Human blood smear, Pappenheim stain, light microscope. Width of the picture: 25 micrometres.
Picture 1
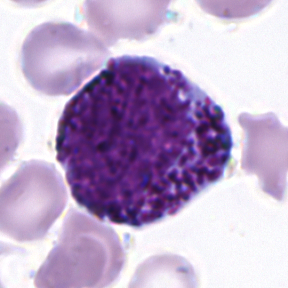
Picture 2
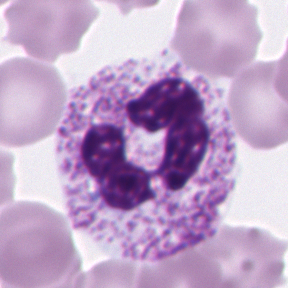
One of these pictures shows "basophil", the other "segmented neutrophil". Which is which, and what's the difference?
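Picture 1: basophil. Picture 2: segmented neutrophil. Granules: picture 1, coarse dark purple-black granules scattered over the whole cell; picture 2, small violet granules scattered throughout the cytoplasm.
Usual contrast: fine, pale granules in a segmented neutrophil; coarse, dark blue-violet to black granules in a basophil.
Nucleus: picture 1, granules lie over it and largely hide its outline, leaving a purple mass filling the left and central part of the cell; picture 2, split into several lobes curving around a central pale area, chromatin dense and dark purple.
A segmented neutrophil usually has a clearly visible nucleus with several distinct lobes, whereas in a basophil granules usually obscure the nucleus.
Cytoplasm: picture 1, pale lilac between the granules on the right; picture 2, plentiful and pale. Common to both: roughly round outline, smooth-edged in picture 1; no nucleoli seen.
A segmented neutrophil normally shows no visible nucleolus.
Size: picture 1 cell about 15 micrometres across.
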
